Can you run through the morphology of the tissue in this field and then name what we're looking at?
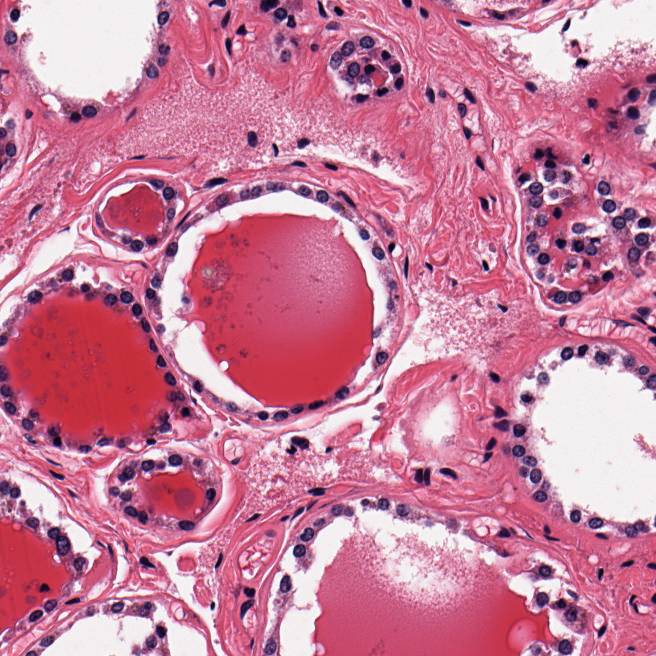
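First, the field is filled with round to oval glandular spaces of widely varying size, separated by stroma. Second, a single layer of cuboidal cells with round dark nuclei lines the spaces. Third, homogeneous deep pink material fills many spaces, the largest, central one included. Fourth, the stroma is pink fibrous tissue, paler and finely granular in the upper middle. The tissue is thyroid.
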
